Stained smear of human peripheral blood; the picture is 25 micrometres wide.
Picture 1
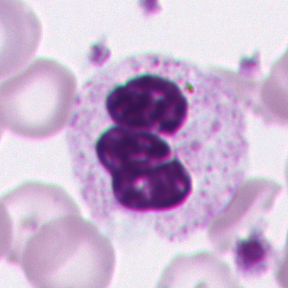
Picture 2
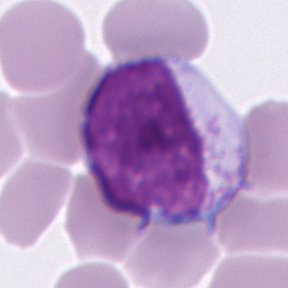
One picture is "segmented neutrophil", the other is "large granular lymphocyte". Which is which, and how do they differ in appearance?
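The large granular lymphocyte is in picture 2, and the segmented neutrophil is in picture 1. In the segmented neutrophil, the nucleus has three lobes stacked from top to bottom, and the chromatin is dense, dark purple and clumped, with no nucleoli.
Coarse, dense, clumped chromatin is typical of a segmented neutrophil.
The large granular lymphocyte has mottled purple chromatin without large dark clumps. The segmented neutrophil's cytoplasm is abundant and pale pinkish-lilac, with fine pink-violet granules spread evenly through it.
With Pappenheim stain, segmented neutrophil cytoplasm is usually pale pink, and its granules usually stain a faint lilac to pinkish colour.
In the large granular lymphocyte, the cytoplasm forms a pale greyish-blue crescent on the right of the nucleus, with fine purple granules scattered through it and no vacuoles.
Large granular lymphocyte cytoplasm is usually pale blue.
The neutrophil's outline is roughly round with a smooth edge, while the lymphocyte has small pointed projections at its lower edge.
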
